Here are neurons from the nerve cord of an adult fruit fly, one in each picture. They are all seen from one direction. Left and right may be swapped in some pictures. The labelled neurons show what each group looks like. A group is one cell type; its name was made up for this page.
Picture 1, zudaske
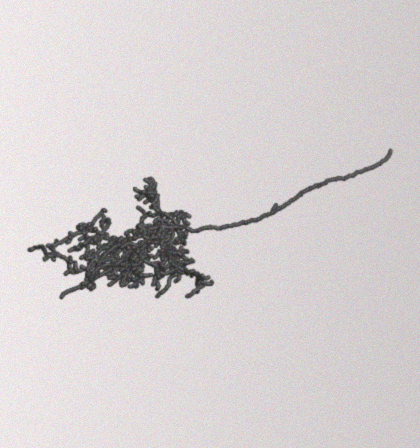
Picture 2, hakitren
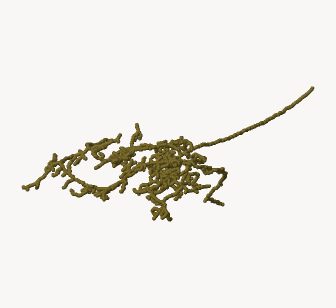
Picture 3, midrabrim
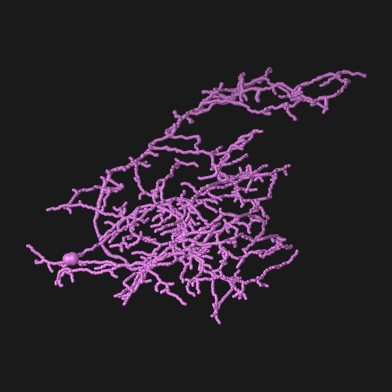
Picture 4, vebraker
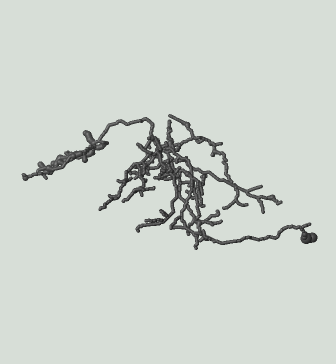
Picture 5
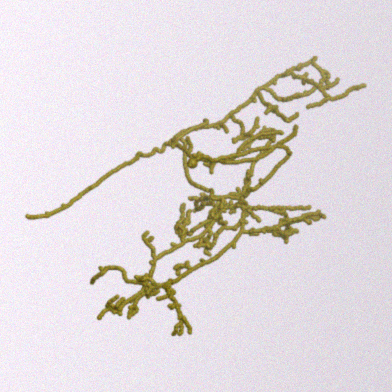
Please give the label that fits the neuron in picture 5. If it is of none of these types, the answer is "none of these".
midrabrim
